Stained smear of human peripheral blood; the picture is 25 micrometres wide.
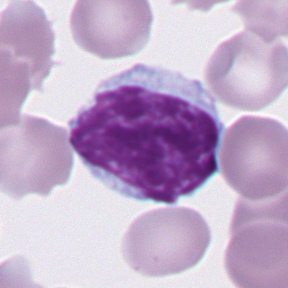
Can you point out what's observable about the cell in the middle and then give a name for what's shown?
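Cell about 13 micrometres across. Nucleus oval, no lobes or deep indentation; about 13 by 9 micrometres, filling about 80% of the cell's area. Chromatin dark purple, coarsely clumped, paler patches between clumps. Cytoplasm pale blue, widest band along the top of the cell. Typical lymphocyte.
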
